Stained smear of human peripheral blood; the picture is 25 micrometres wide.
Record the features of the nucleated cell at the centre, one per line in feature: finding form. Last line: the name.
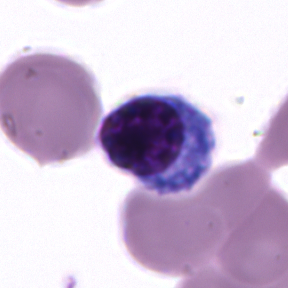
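Nucleus: over toward the left side
Chromatin: dark purple, condensed in clumps
Cytoplasm: a crescent on the right side
Speckling: fine darker blue-purple dots through the cytoplasm
Verdict: plasma cell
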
